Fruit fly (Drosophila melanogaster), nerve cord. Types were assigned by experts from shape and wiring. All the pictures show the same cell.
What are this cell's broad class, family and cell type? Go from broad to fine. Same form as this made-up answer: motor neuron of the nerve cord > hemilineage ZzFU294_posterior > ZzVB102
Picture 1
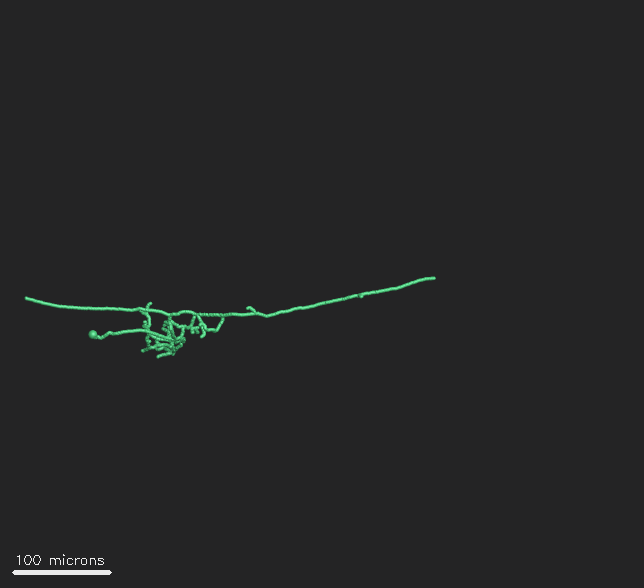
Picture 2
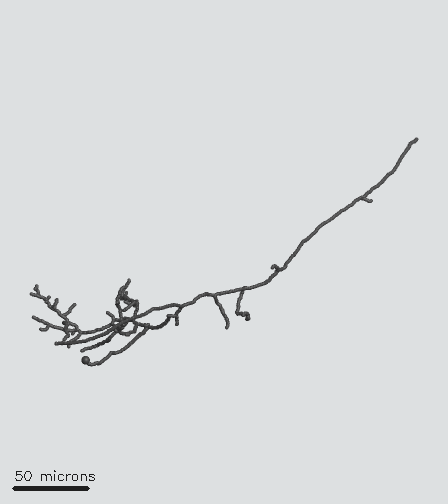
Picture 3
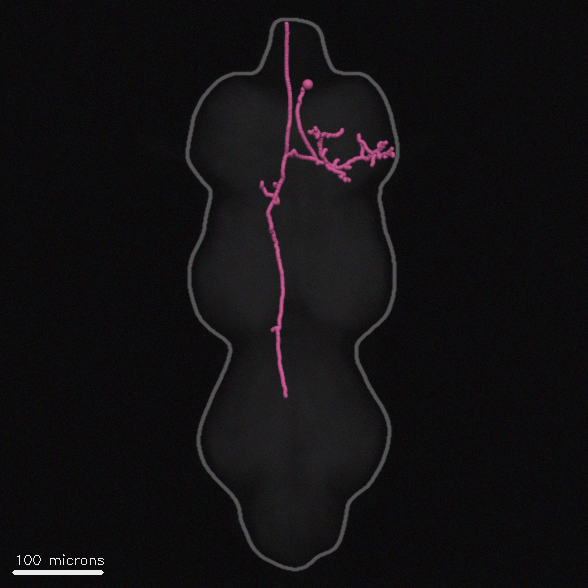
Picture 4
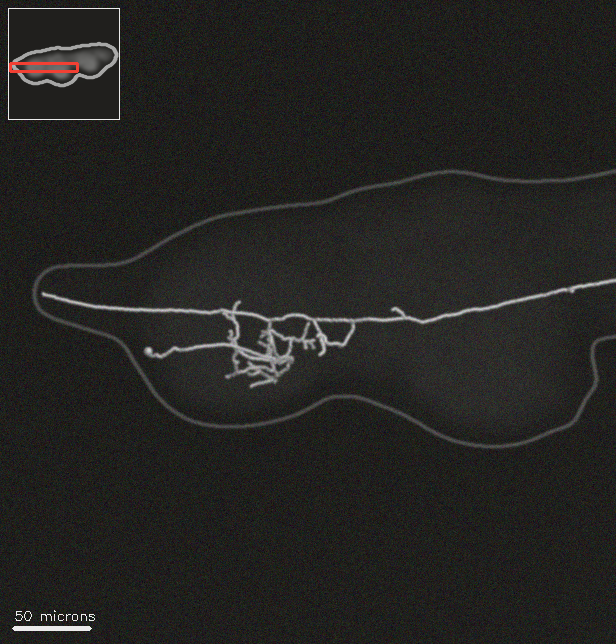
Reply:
ascending neuron > hemilineage 10B > AN10B046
